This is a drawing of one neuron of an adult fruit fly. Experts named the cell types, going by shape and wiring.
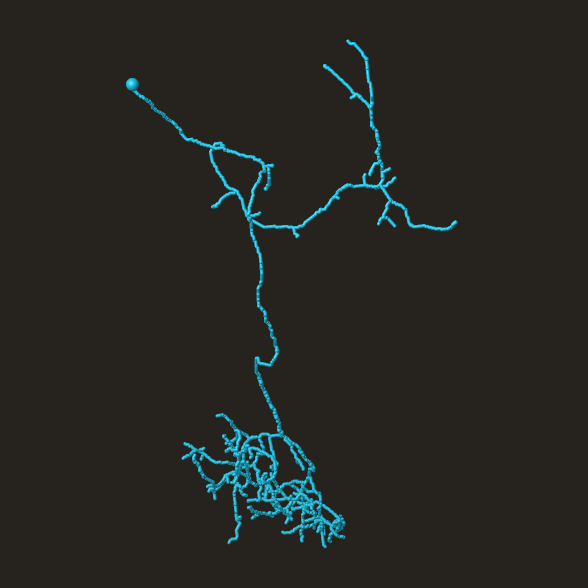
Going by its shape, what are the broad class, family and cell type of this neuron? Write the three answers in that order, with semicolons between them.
visual projection neuron; hemilineage SLPav1_medial; LoVP52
